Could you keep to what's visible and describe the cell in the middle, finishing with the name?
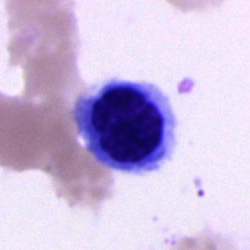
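Dark purple, densely condensed chromatin is present in the nucleus. No nucleoli can be seen. Blue staining marks the cytoplasm, in which no granules are visible. This is an erythroblast.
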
